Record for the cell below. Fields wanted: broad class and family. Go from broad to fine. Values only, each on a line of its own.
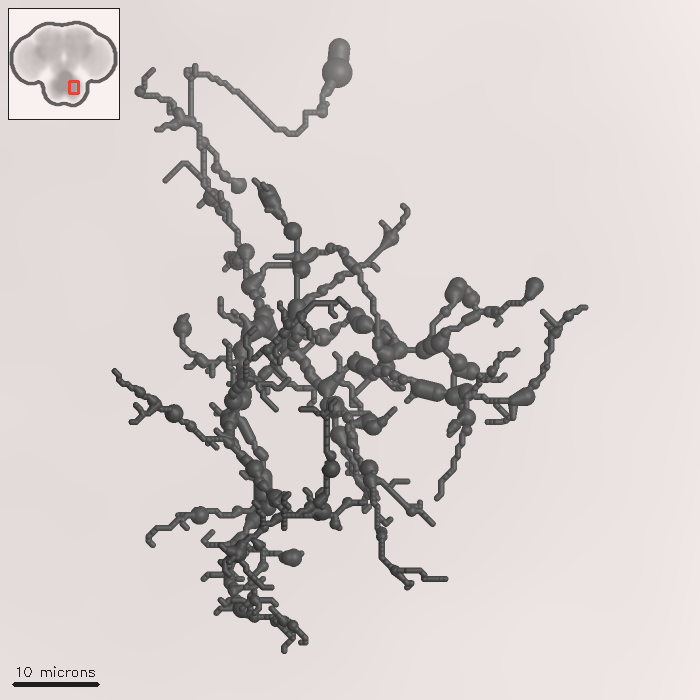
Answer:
nerve-cord intrinsic neuron
hemilineage 20A.22A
